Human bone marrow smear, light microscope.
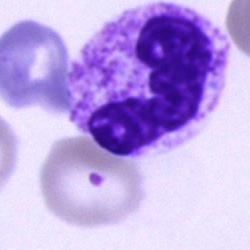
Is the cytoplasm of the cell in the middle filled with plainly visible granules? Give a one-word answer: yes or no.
Yes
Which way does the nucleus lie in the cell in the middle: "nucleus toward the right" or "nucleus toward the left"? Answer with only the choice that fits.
Nucleus toward the right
